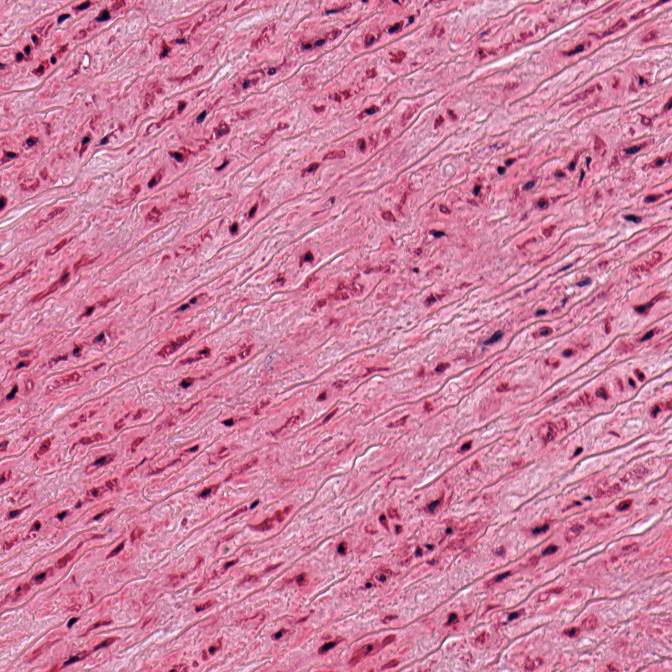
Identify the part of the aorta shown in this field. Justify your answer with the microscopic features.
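This is tunica media. Parallel elongated cells and fibres fill the whole field, running diagonally. Thin wavy pink lines lie parallel between rows of spindle-shaped cells, whose elongated dark purple nuclei share that axis.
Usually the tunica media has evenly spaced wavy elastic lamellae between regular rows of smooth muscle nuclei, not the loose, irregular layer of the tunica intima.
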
